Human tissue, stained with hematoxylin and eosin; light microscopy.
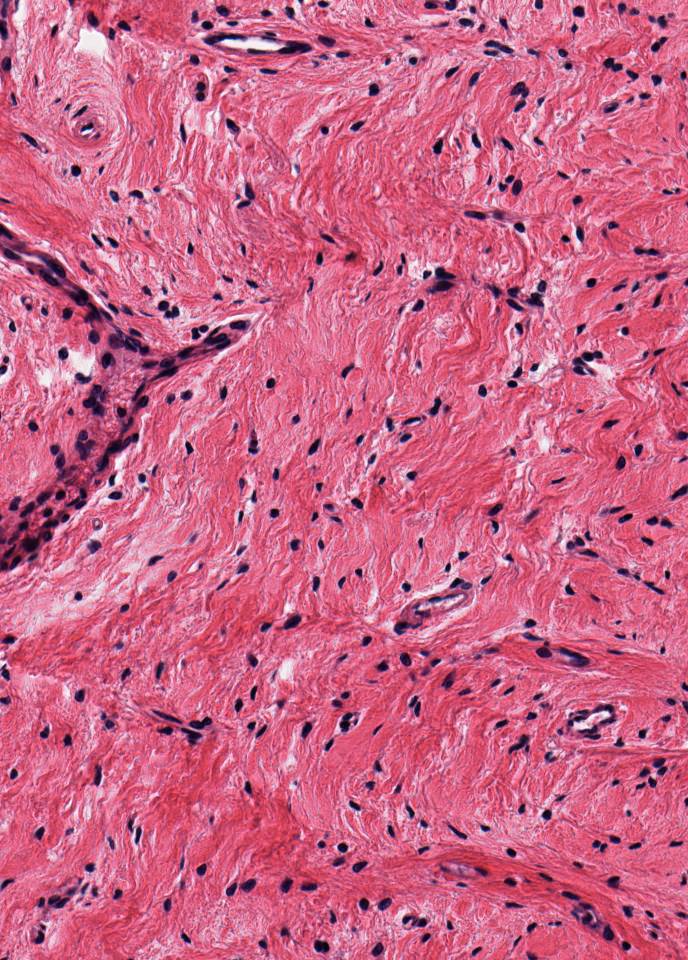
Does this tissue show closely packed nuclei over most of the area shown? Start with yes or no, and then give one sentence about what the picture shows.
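No. Cells are sparse, with much collagen between neighbouring nuclei.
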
